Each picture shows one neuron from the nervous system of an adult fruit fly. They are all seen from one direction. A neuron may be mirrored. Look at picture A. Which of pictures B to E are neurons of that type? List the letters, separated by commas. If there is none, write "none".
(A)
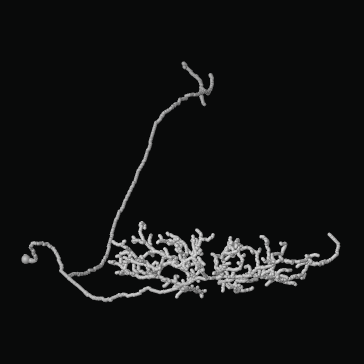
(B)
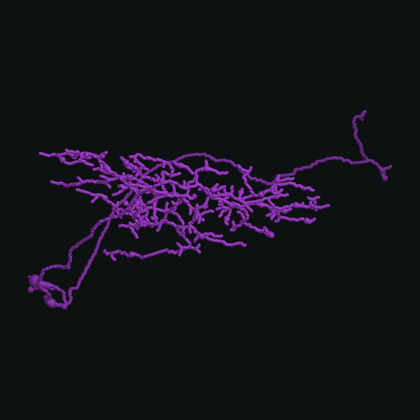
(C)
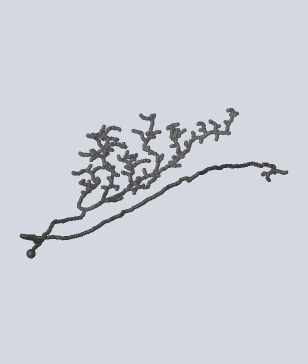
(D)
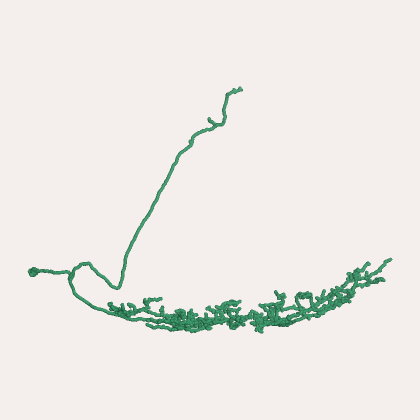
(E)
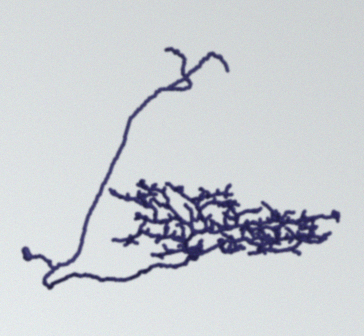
D, E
